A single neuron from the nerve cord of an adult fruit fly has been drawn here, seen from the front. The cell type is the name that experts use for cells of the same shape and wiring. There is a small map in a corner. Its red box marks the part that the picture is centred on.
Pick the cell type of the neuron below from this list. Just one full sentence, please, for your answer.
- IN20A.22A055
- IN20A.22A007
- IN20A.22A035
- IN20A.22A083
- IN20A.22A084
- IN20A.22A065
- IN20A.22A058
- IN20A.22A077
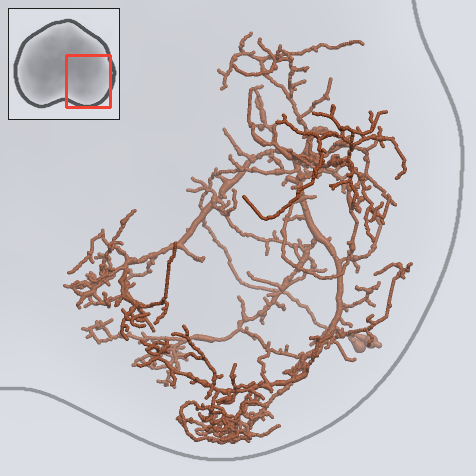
This neuron counts as a member of the cell type IN20A.22A007.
